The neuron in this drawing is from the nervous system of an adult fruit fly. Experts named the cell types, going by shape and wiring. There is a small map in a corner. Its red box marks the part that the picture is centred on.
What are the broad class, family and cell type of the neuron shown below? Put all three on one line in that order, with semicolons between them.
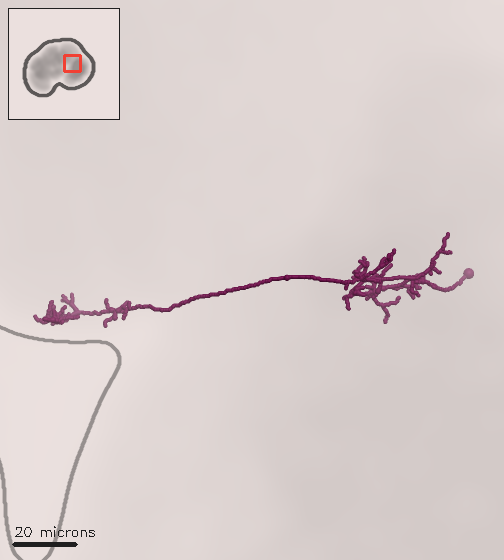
optic-lobe intrinsic neuron; Tm; Tm5Y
